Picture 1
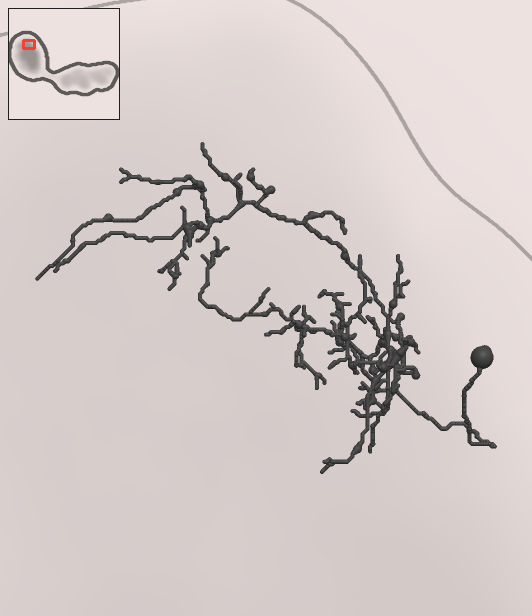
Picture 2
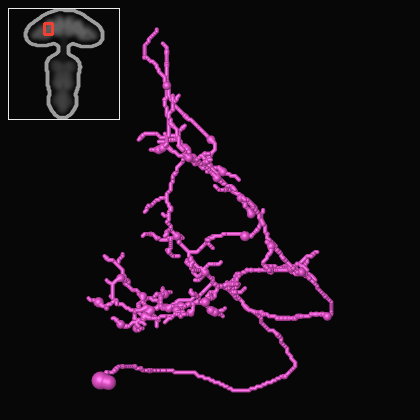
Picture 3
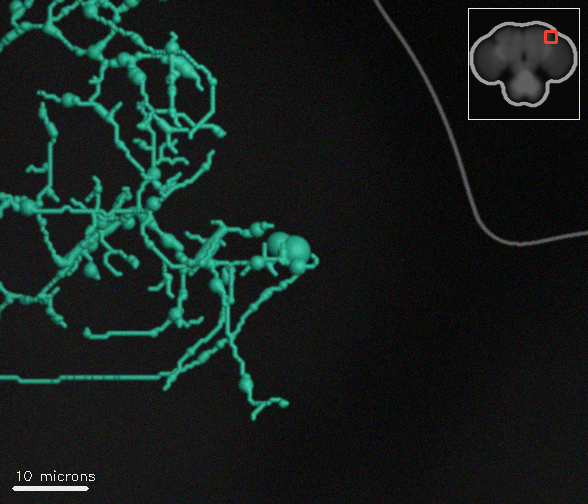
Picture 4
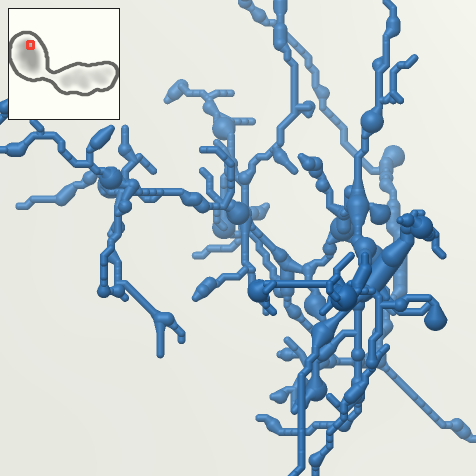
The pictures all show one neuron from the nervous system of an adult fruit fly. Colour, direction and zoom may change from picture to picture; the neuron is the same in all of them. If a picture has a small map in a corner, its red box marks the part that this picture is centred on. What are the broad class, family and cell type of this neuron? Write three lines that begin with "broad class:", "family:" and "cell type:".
broad class: central-brain intrinsic neuron
family: hemilineage SLPp&v1_posterior
cell type: LHPV4b4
